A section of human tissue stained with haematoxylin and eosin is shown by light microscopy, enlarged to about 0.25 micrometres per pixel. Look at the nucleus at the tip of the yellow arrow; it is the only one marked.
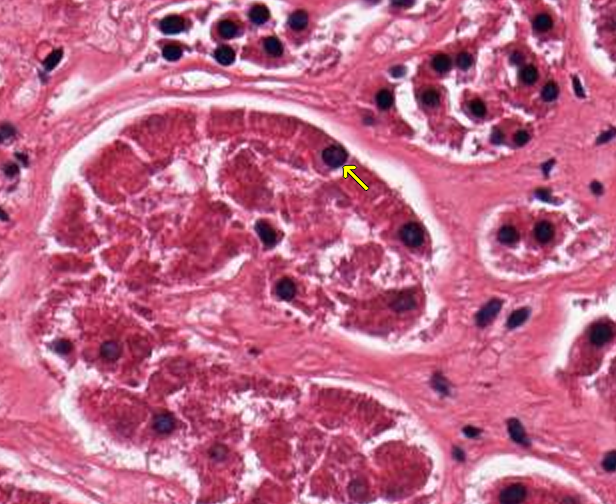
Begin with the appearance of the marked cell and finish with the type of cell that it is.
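The nucleus lies toward the outer side of the cell, close to the curved outer border of the tubule. The cytoplasm is plentiful and deep pink-red, with fine streaks running at right angles to the outer border. The cell is part of a single row lining a tubule wall; the lumen holds loose pink material, and a pale cleft separates the tubule from the surrounding pink fibrous tissue. It is a proximal tubule cell.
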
